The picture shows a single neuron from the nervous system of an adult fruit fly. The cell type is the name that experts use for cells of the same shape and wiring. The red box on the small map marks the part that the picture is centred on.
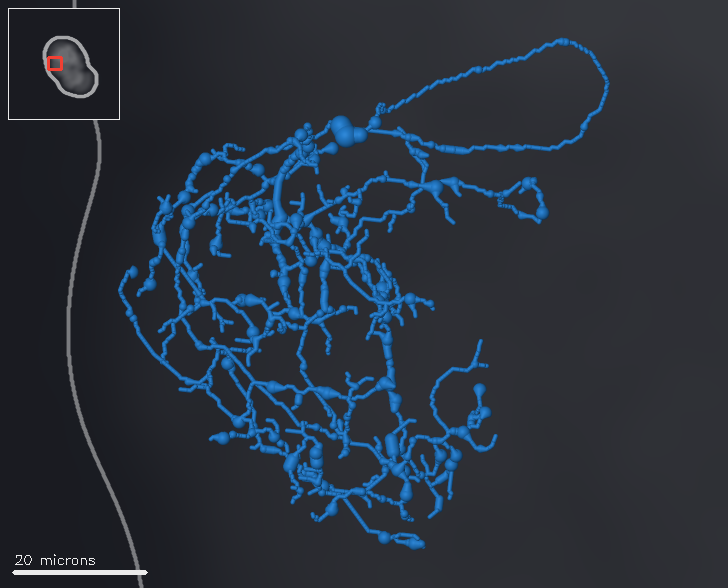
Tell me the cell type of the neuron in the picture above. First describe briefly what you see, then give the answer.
Its cell body lies at the top of the picture. By the scale bar it is about 75 microns tall in this view. The picture shows dozens of branch ends. Its broad class is central-brain intrinsic neuron. Its cell type is CB1927.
